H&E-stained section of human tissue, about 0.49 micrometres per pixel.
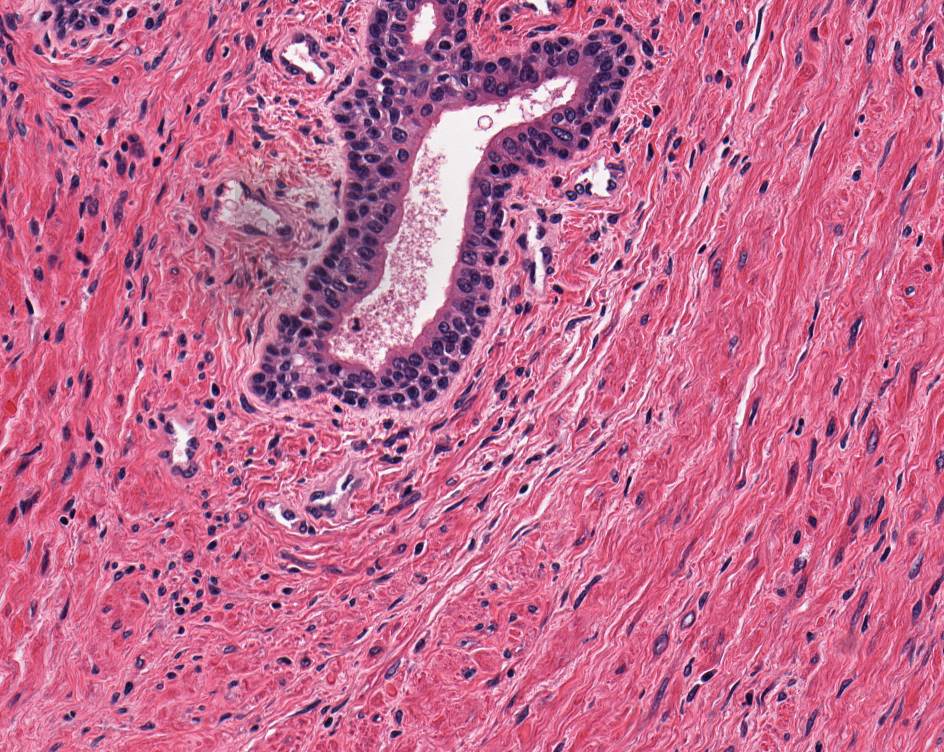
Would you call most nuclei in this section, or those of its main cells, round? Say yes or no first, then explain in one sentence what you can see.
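No. The stroma is dense and strongly eosinophilic, with many spindle cells bearing elongated nuclei.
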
